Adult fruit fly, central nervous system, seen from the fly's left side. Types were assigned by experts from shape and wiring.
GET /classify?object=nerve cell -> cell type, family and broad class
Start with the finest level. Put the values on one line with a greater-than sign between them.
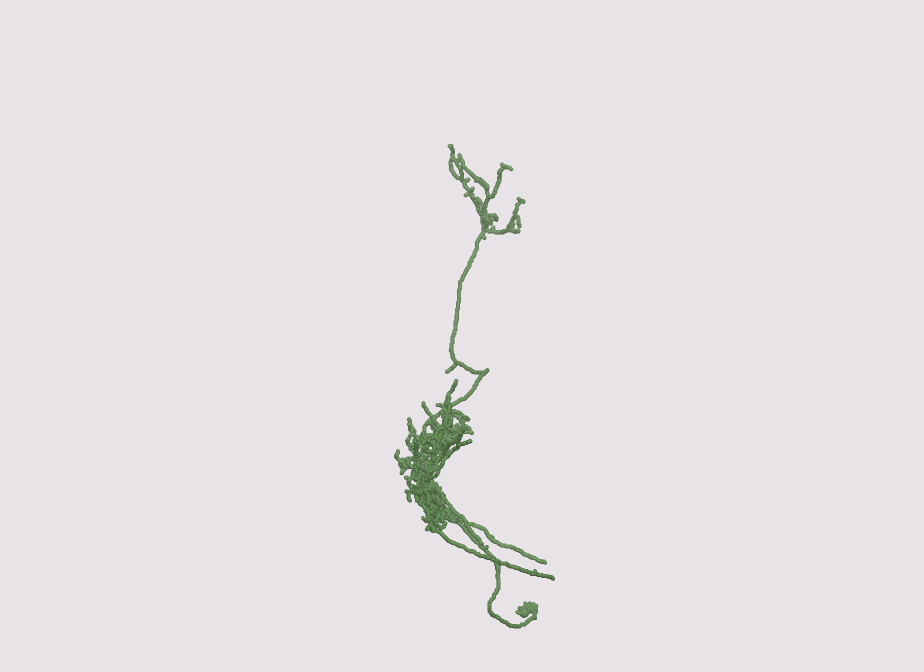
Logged: GNG526 > hemilineage 05B > central-brain intrinsic neuron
